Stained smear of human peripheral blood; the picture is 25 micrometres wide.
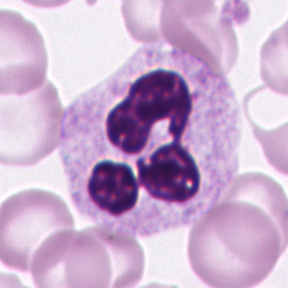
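Segmented neutrophil (central cell) in a peripheral blood smear. The nucleus is divided into three separate lobes, the upper lobe being joined to the lower right lobe by a thin strand of chromatin. The cytoplasm is abundant and pale pinkish-lilac, and the cell outline is roughly round.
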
